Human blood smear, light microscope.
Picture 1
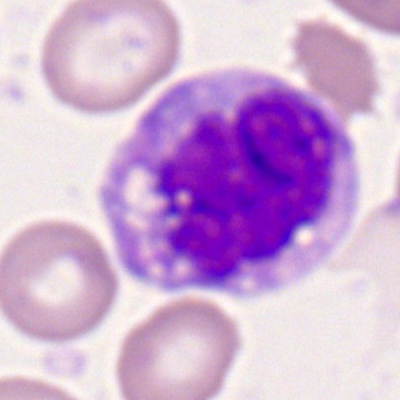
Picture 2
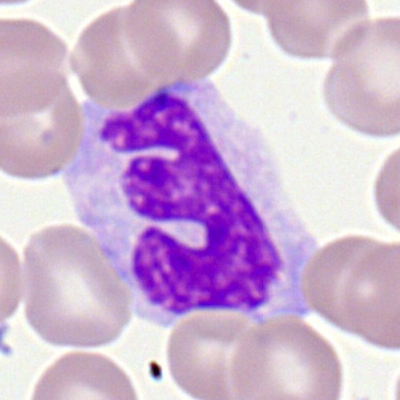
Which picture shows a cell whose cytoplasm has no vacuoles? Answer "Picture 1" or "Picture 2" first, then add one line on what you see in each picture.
Picture 2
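In picture 1: A cluster of small clear vacuoles sits in the cytoplasm on the left side.
In picture 2: No distinct vacuoles are seen in the cytoplasm.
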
